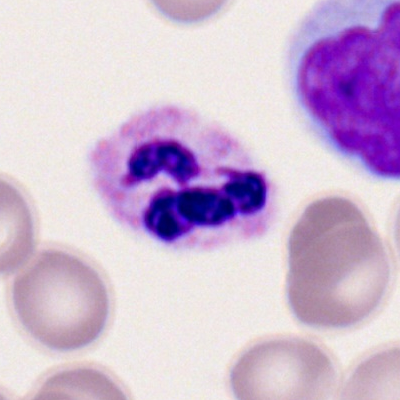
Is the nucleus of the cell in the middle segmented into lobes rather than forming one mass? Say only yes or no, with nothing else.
Yes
